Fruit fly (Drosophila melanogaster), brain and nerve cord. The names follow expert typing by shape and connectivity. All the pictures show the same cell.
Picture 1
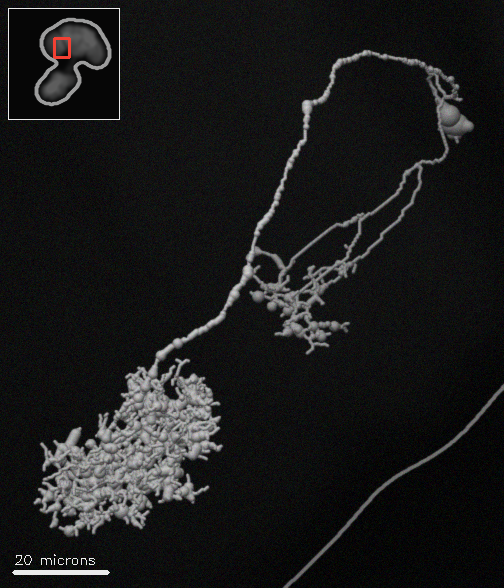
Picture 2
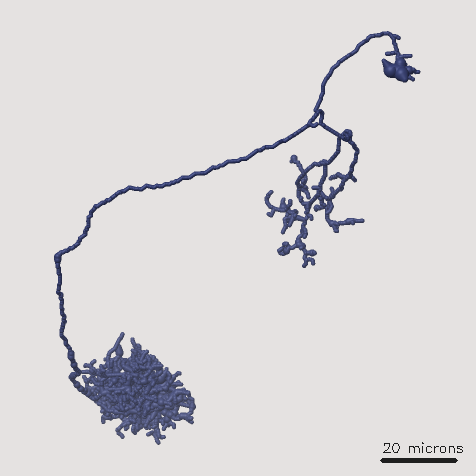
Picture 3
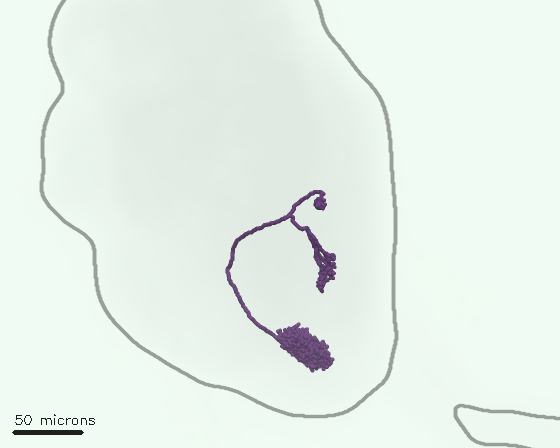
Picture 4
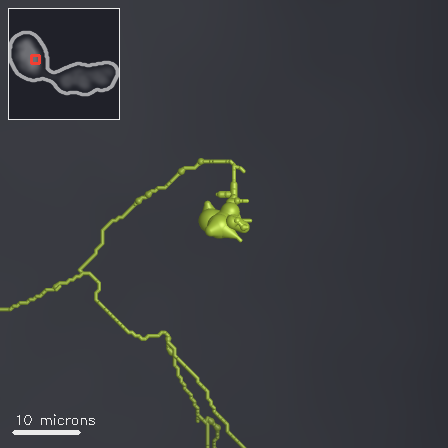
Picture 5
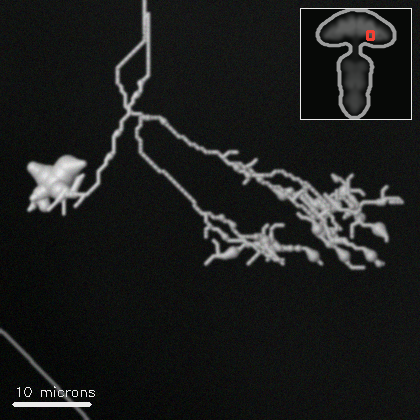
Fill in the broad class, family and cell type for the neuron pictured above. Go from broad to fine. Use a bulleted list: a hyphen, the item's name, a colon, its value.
- broad class: optic-lobe intrinsic neuron
- family: MeLo
- cell type: MeLo9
